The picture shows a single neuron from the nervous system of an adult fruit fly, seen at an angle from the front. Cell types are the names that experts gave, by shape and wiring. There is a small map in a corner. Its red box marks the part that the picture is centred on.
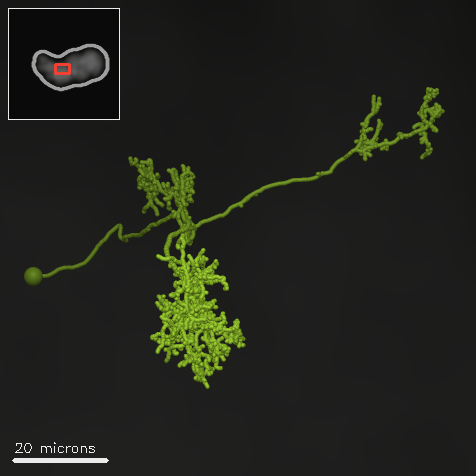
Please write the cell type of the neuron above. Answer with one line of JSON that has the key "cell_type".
{"cell_type": "Y3"}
